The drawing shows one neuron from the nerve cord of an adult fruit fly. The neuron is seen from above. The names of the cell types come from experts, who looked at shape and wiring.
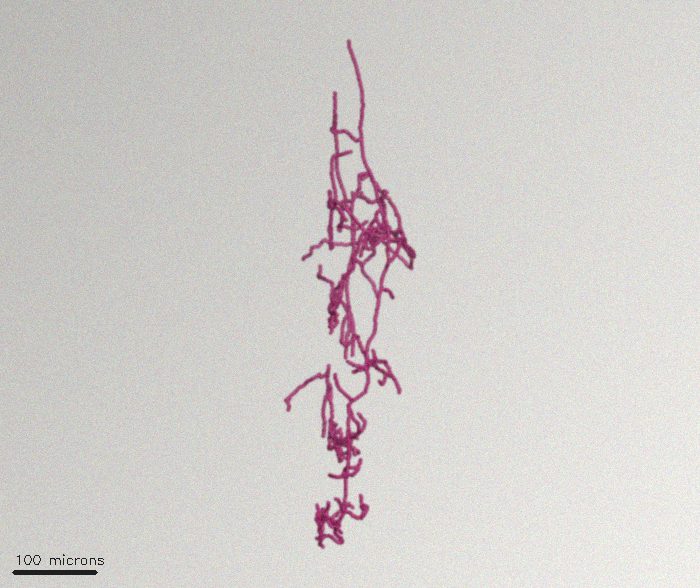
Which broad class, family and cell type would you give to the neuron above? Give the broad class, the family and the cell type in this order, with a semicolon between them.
descending neuron; DNc; DNc02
